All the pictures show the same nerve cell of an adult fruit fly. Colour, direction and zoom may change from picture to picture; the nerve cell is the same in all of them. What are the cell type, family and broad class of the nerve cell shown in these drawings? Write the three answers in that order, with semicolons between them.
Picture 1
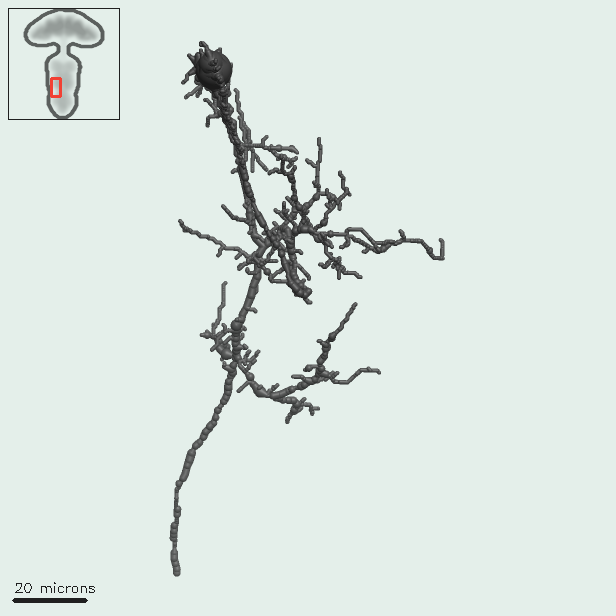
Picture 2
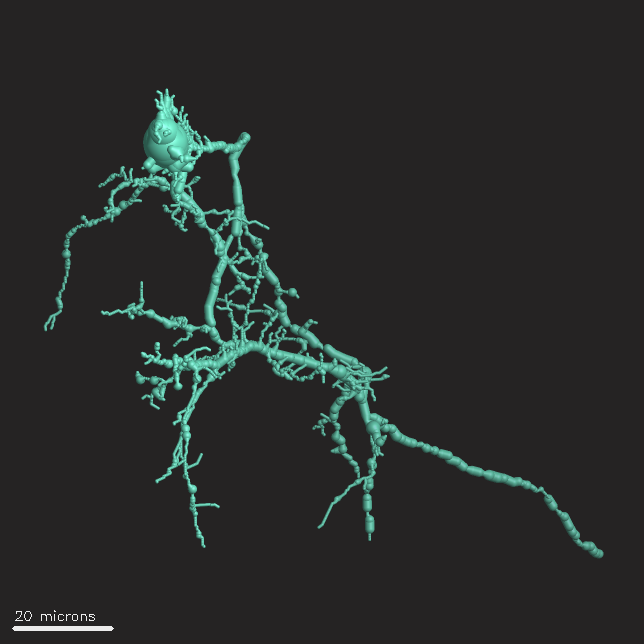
Tr extensor MN; hemilineage 19A; motor neuron of the nerve cord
